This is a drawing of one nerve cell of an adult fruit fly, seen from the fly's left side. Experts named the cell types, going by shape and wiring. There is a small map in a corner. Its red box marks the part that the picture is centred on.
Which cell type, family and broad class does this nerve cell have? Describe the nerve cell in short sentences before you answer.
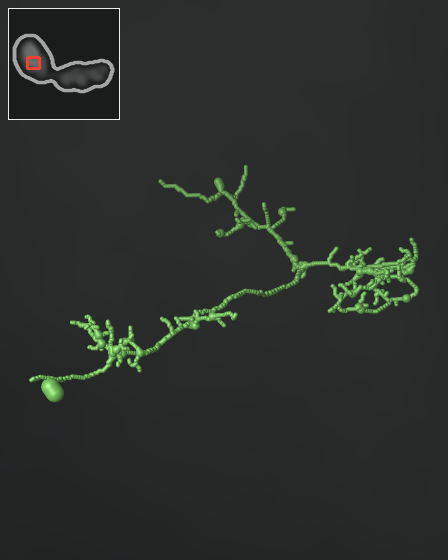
The picture shows dozens of branch ends. In this view it is wider than it is tall. Its cell type is TmY4. The family is TmY. It is an optic-lobe intrinsic neuron.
